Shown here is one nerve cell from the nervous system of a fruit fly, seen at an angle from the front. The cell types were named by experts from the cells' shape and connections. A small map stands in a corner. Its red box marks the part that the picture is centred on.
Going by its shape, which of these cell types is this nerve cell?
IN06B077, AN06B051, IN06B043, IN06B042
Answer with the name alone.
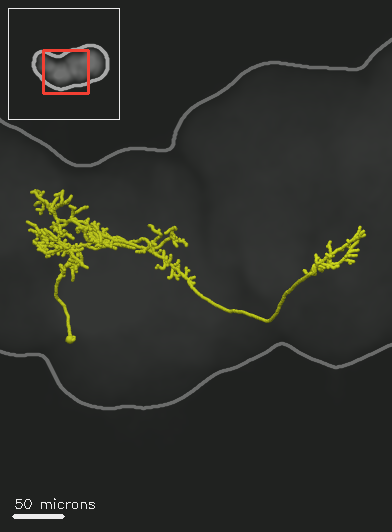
AN06B051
